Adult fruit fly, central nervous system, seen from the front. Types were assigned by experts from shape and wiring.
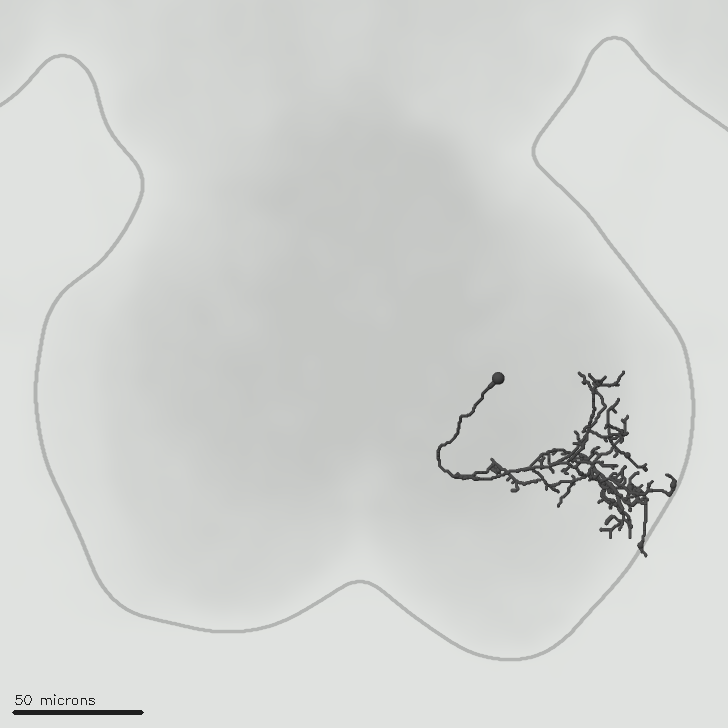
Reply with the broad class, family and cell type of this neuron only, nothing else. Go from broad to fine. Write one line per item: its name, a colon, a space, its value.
broad class: nerve-cord intrinsic neuron
family: hemilineage 09A
cell type: IN09A030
